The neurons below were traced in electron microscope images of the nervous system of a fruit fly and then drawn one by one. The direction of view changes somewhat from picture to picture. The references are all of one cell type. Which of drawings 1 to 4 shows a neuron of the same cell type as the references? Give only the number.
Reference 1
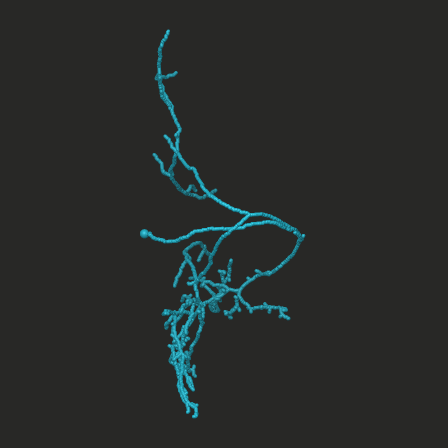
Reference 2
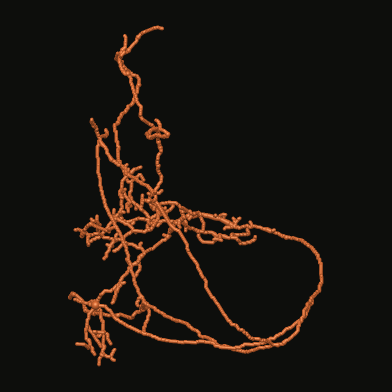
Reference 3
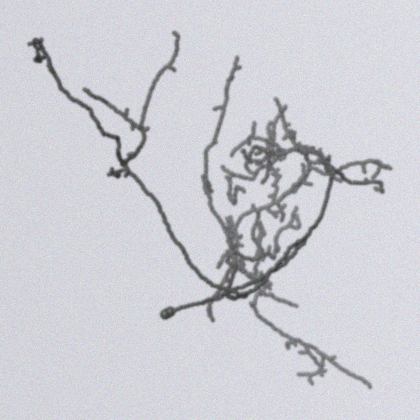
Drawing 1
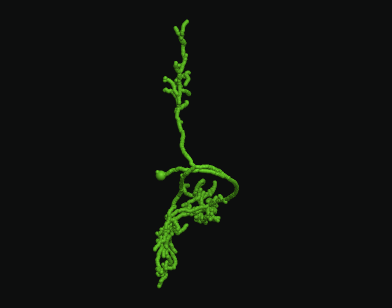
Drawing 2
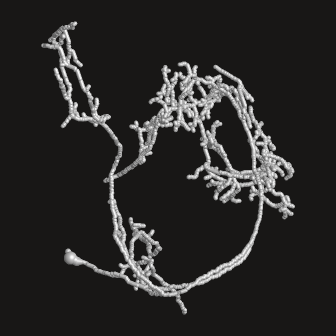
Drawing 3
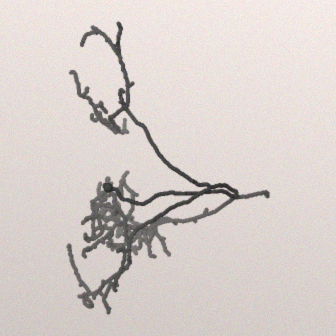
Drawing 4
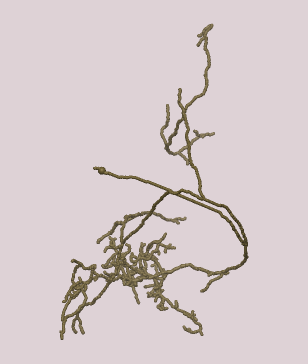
4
